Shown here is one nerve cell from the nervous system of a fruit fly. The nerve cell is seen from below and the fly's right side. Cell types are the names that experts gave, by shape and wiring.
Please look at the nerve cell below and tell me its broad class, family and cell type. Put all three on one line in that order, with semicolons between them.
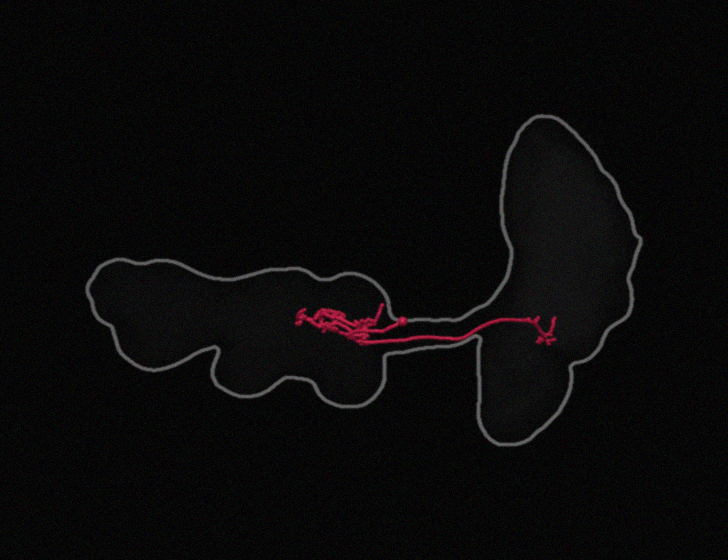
ascending neuron; hemilineage 08B; AN08B099_g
